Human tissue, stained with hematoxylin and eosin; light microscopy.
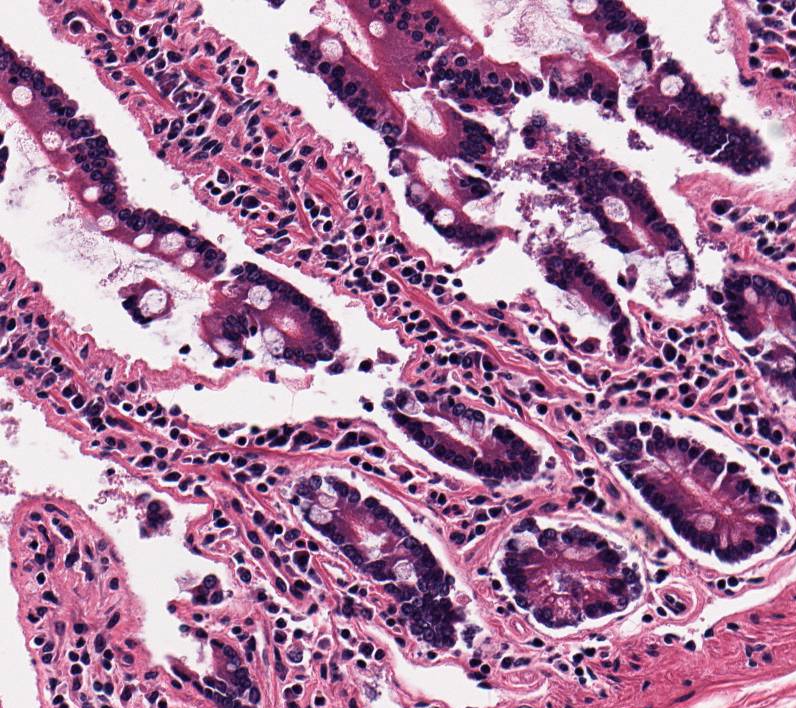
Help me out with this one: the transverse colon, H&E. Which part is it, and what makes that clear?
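This is colonic mucosa. Glandular crypts gather in its lower part, lined by a single layer of tall columnar cells with dark, elongated basal nuclei and scattered goblet cells with pale, rounded mucin vacuoles.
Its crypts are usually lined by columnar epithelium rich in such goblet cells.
At lower right, crypts cut across show rounded profiles around a small lumen.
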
